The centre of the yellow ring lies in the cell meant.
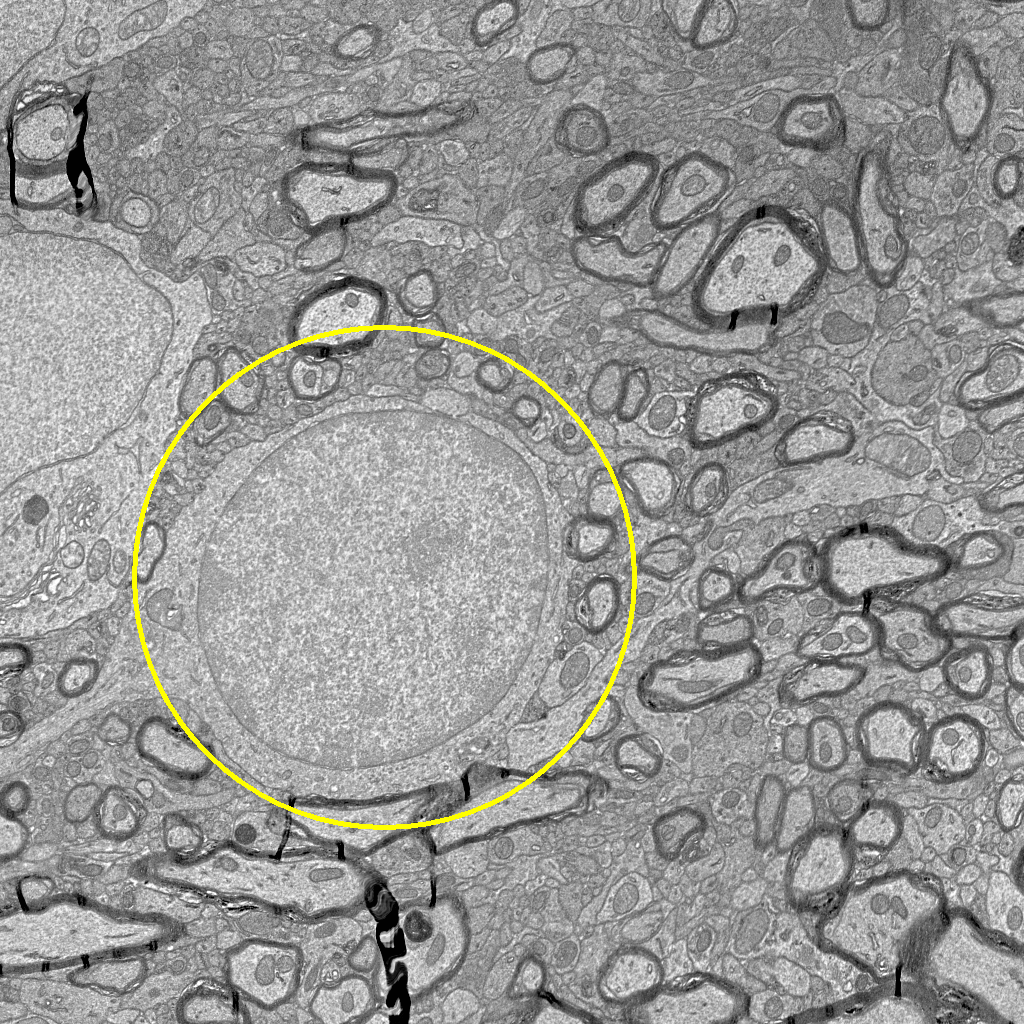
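Oligodendrocyte, from a section of mouse visual cortex: the marked cell. You'll notice the nucleus is round, its whole outline in the picture, with a smooth envelope and no infoldings. The chromatin is finely granular and evenly spread, with no dense clumps lining the envelope. And there are no stacks of rough endoplasmic reticulum in the cytoplasm.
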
